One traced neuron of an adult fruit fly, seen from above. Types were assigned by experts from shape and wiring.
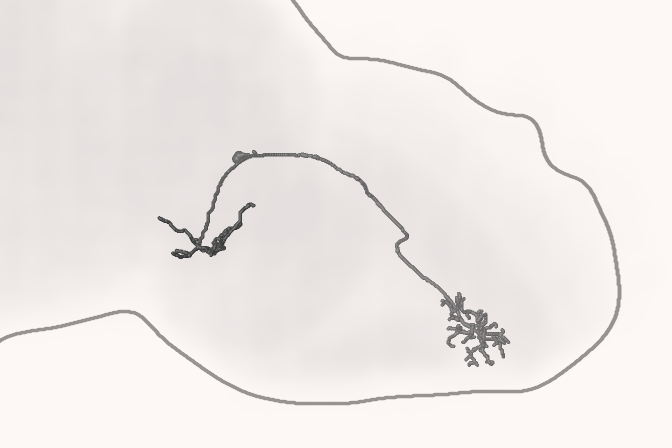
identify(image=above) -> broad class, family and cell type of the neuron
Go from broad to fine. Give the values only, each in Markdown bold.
**visual projection neuron**, **MeVP**, **MeVP1**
